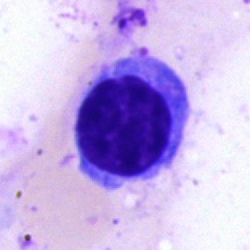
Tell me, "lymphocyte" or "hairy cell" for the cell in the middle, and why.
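My answer is lymphocyte. Looking at the cytoplasm, it forms a blue rim, widest on the upper right.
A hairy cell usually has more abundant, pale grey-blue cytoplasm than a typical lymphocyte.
Beyond that, the nucleus sits off-centre toward the lower left, with dark purple, densely stained chromatin.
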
